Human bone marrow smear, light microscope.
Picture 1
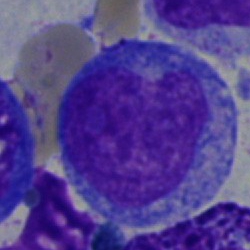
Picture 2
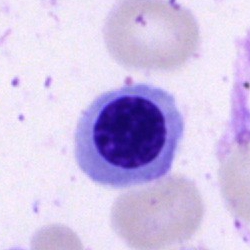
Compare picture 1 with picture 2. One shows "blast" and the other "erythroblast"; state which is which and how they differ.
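The blast is the one in picture 1; the erythroblast is in picture 2. Look at the chromatin first: it's finely stippled rather than coarsely clumped in the blast, but dark purple and coarsely clumped in the erythroblast.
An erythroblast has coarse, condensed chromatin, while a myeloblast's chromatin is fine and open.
In the blast the nucleus fills most of the cell, leaving a moderate rim of blue cytoplasm that is widest on the right, whereas the erythroblast's cytoplasm forms a complete rim around the nucleus, with no visible granules and no vacuoles.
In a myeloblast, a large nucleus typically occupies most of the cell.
No nucleolus is visible in the erythroblast.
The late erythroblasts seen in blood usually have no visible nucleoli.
Both are roughly round, the blast with a smooth outline and the erythroblast with no surface projections, and pale red cells lie against the upper left of the blast.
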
